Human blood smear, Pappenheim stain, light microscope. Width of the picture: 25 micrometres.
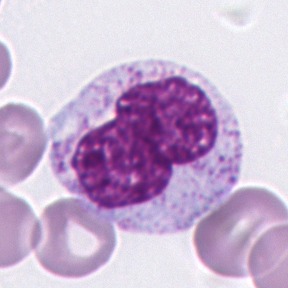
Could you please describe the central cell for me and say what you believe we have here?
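A round, smooth outline encloses this cell. Its two nuclear lobes lie along a diagonal from lower left to upper right, and the nucleus measures about 14 by 9 micrometres. The chromatin is clumped, with small pale gaps between darker patches, and the cytoplasm is pale lilac-grey. It is a band neutrophil.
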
